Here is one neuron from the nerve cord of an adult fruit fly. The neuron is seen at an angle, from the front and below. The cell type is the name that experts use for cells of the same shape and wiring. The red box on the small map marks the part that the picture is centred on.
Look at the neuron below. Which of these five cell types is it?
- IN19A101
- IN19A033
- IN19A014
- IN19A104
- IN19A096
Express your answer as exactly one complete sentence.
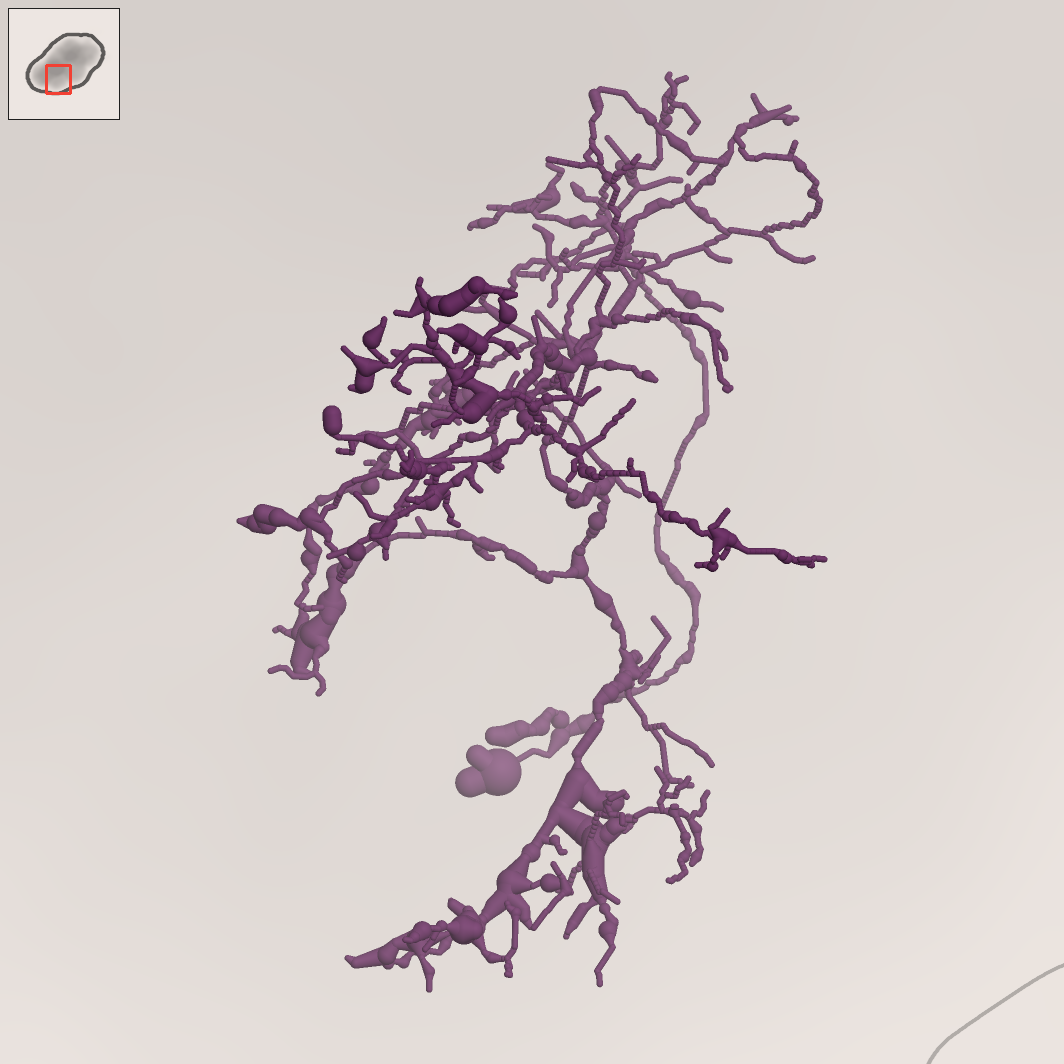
The neuron is a member of cell type IN19A096.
